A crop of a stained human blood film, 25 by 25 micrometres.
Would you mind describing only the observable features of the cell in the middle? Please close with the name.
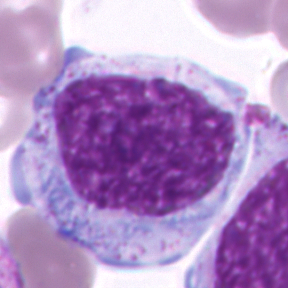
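Toward the upper part of the cell lies the nucleus, leaving a wider band of cytoplasm below it. The cell outline is irregular, with some angular corners rather than a smooth circle. The cytoplasm is pale blue, with fine reddish-purple granules scattered through it. Name: promyelocyte.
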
